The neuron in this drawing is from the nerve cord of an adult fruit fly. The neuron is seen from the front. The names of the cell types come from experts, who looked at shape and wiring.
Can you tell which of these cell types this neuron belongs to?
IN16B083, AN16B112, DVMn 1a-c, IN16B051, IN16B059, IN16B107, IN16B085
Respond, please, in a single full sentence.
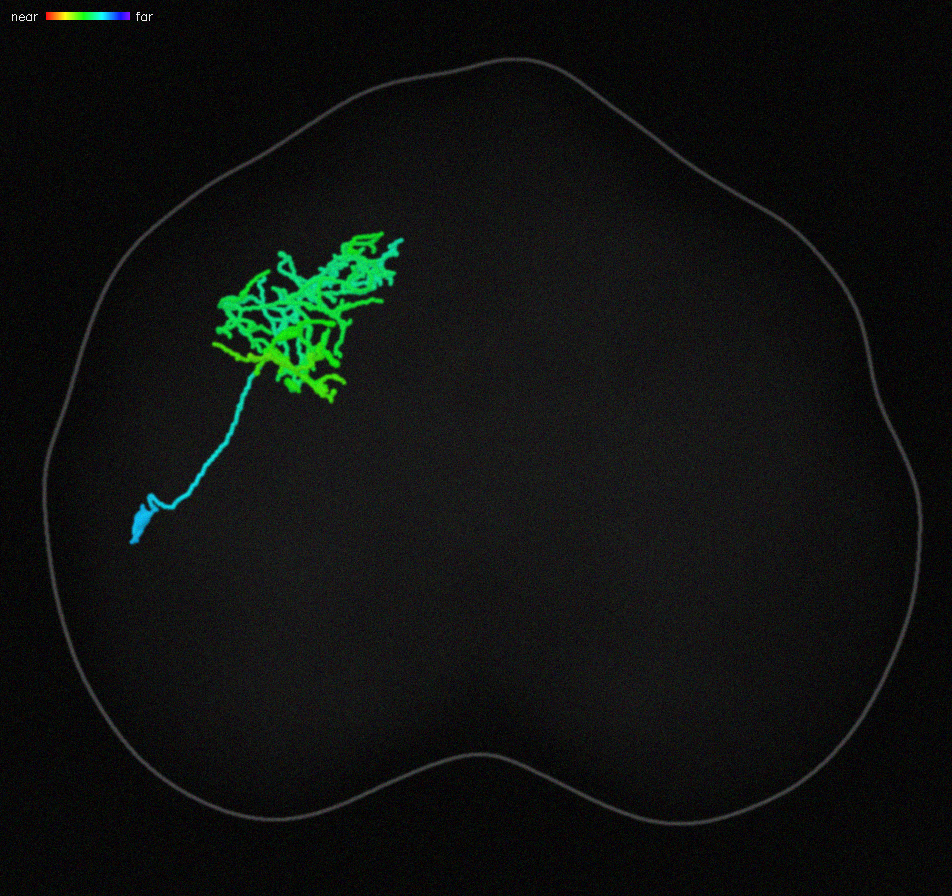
What this neuron is, by cell type, is IN16B059.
